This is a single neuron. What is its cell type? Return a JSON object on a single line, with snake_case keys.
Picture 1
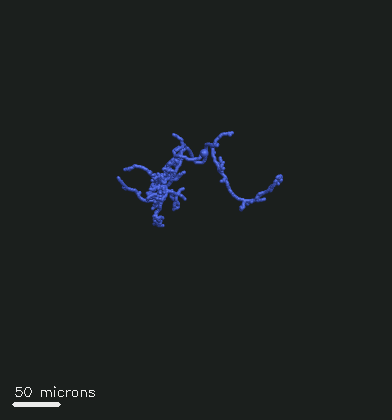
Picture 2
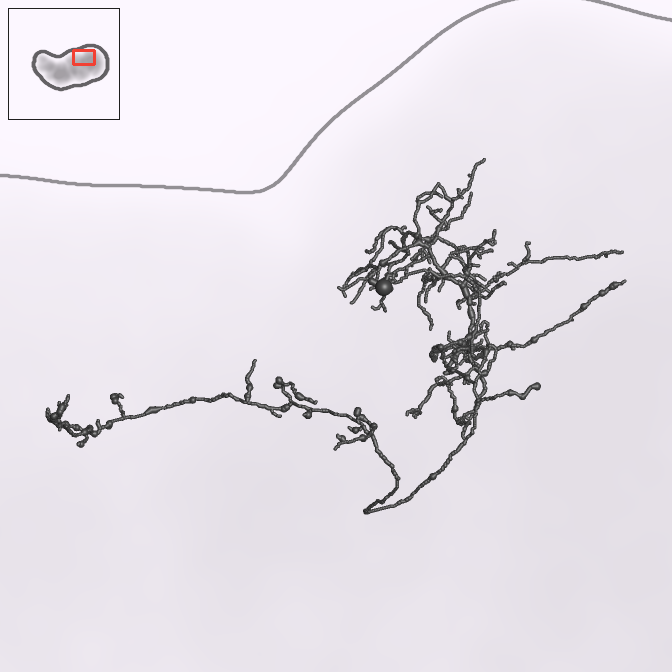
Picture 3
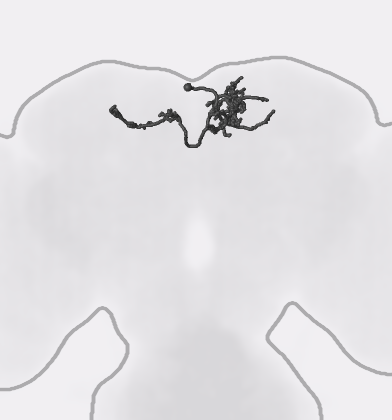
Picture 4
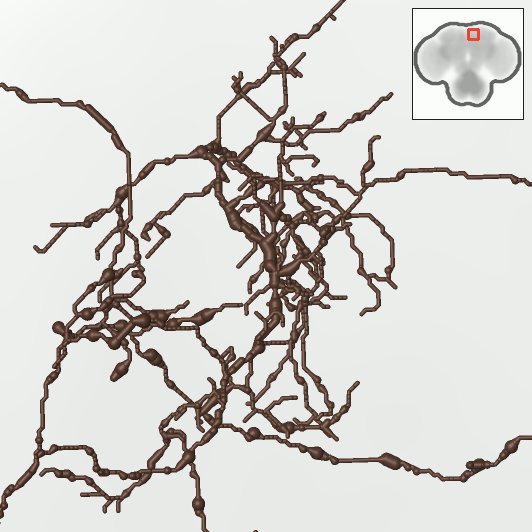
{"cell_type": "SMP131"}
